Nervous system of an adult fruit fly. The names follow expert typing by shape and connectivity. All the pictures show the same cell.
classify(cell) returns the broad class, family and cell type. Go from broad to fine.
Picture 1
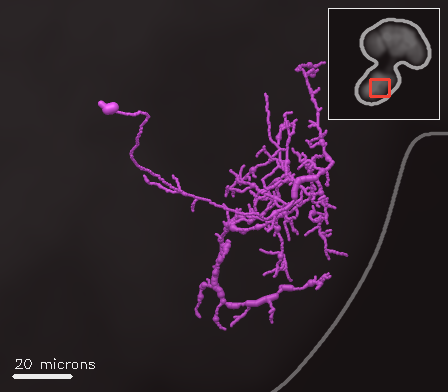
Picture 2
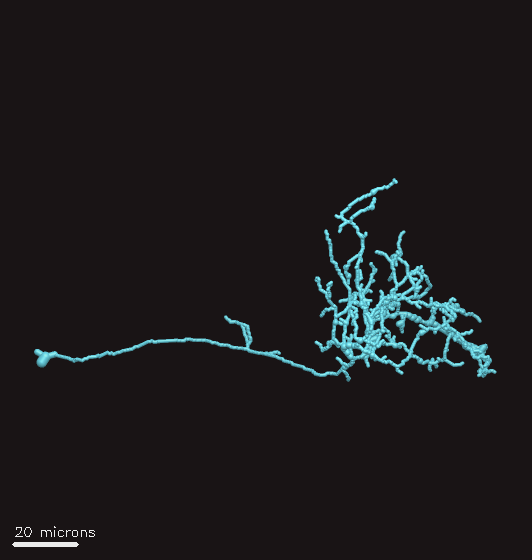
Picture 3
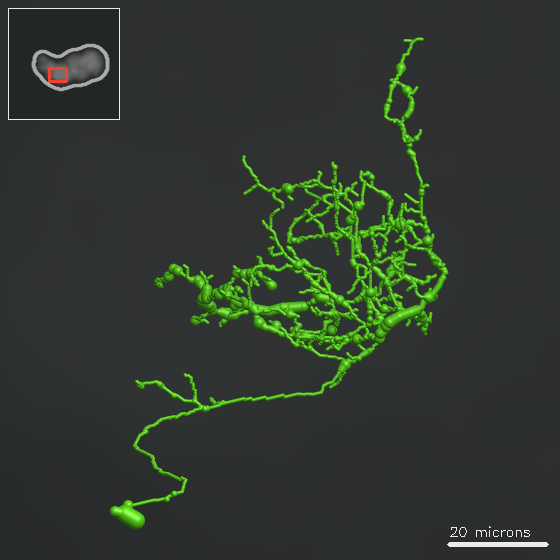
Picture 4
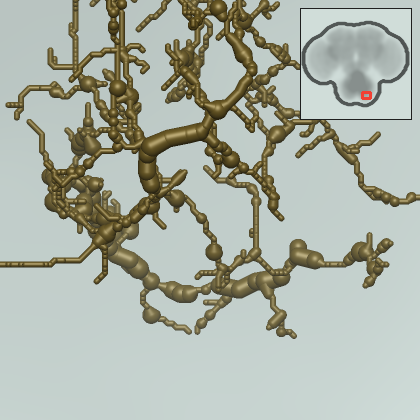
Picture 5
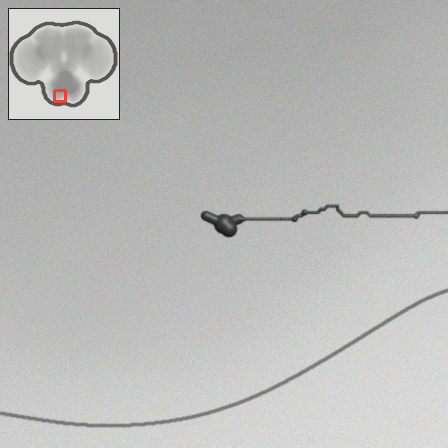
nerve-cord intrinsic neuron; hemilineage 14A; IN14A043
